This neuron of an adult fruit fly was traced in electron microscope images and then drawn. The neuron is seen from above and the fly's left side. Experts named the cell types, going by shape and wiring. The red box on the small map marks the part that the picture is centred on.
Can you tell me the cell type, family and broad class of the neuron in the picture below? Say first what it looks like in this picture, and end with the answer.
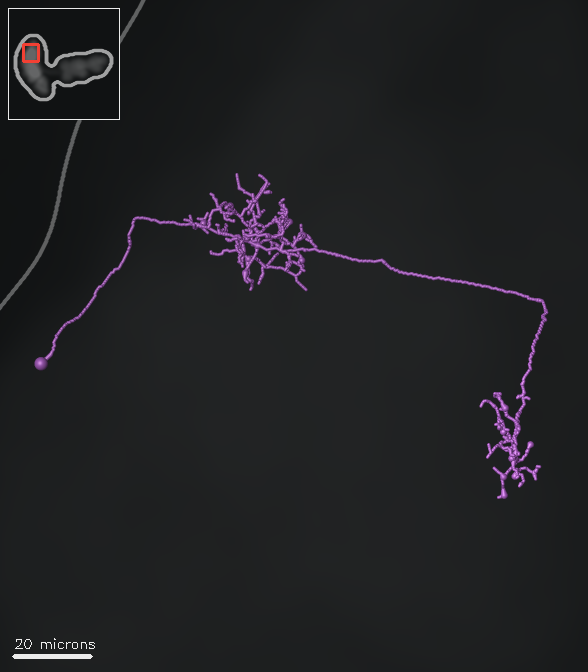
It is in the brain and does not reach the nerve cord. By the scale bar it is about 130 microns wide in this view. The picture shows dozens of branch ends. Its cell type is Tm40. The family is Tm. This is an optic-lobe intrinsic neuron.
